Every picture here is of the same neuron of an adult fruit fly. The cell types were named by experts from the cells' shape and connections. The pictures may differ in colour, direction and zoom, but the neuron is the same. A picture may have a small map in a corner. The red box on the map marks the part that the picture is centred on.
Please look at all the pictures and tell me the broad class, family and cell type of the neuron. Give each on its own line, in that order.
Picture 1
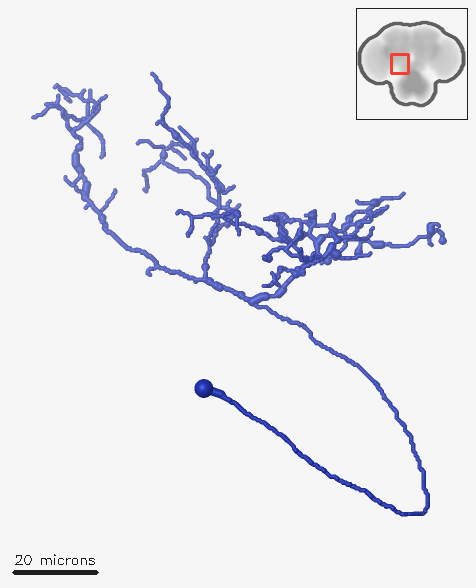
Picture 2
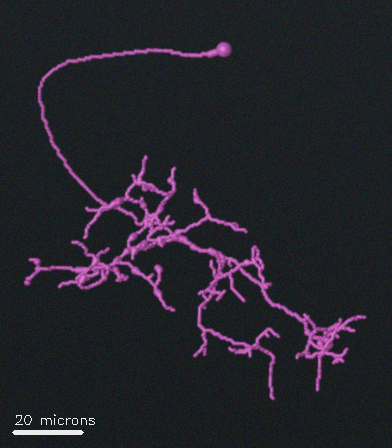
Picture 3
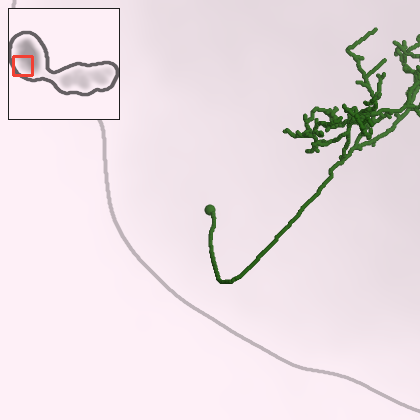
central-brain intrinsic neuron
hemilineage MD3
CB0986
